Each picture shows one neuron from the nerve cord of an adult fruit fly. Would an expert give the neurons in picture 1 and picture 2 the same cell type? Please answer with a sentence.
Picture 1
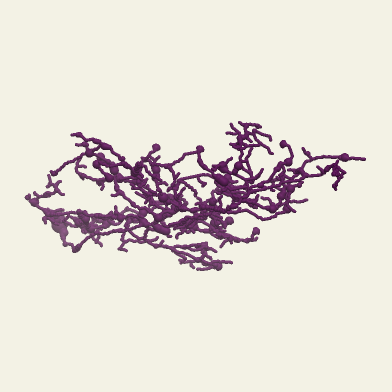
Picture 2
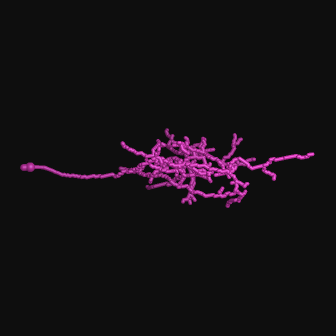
They are of different cell types.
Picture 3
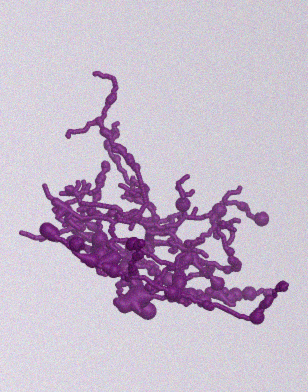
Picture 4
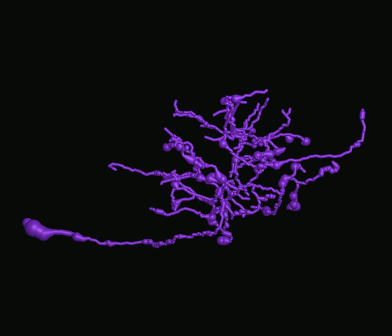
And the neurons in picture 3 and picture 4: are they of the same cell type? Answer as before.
They are of the same cell type.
